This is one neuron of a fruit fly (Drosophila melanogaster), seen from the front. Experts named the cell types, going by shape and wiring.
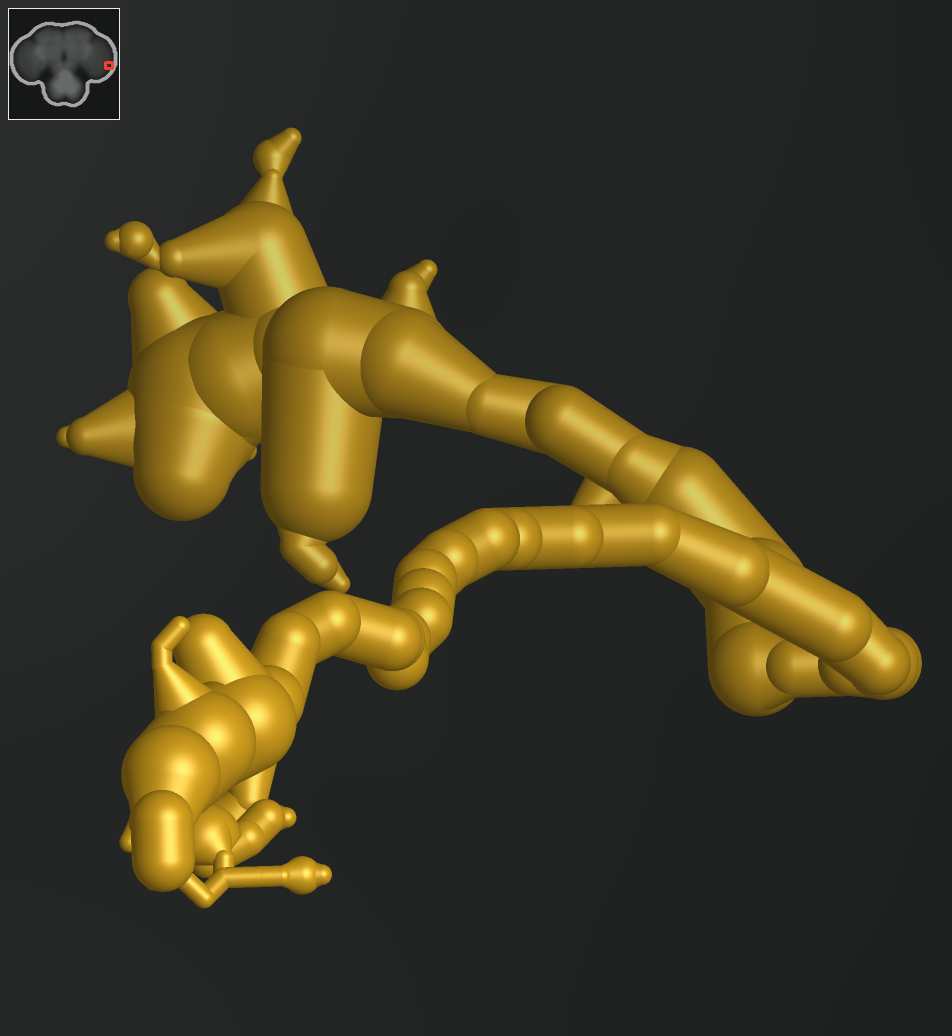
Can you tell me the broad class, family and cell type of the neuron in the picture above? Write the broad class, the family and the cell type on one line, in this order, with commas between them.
optic-lobe intrinsic neuron, L, L2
